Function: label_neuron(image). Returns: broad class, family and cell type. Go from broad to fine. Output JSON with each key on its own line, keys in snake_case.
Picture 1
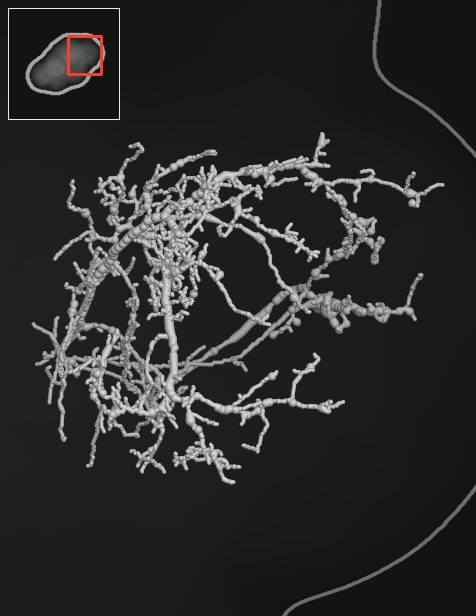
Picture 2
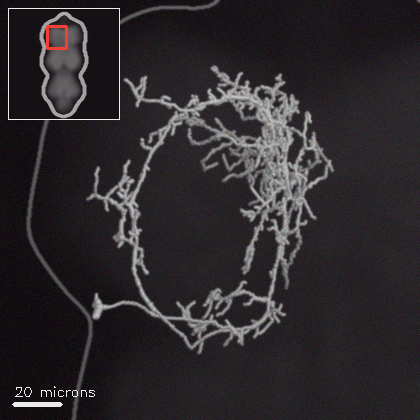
{
 "broad_class": "nerve-cord intrinsic neuron",
 "family": "hemilineage 11A",
 "cell_type": "IN11A007"
}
